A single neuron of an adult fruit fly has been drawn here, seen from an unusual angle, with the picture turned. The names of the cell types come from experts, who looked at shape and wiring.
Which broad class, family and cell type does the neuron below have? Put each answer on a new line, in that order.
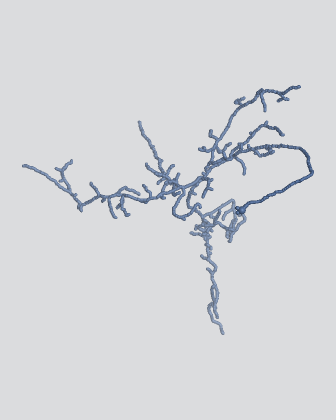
central-brain intrinsic neuron
hemilineage LB3
CB2351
